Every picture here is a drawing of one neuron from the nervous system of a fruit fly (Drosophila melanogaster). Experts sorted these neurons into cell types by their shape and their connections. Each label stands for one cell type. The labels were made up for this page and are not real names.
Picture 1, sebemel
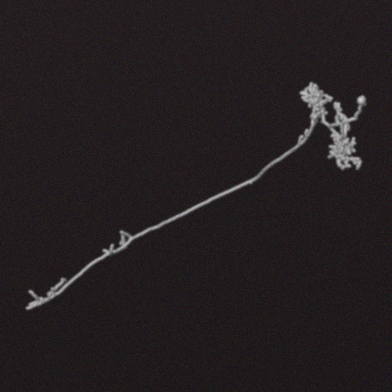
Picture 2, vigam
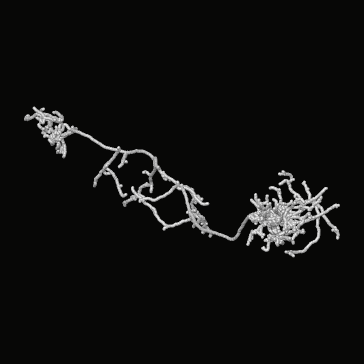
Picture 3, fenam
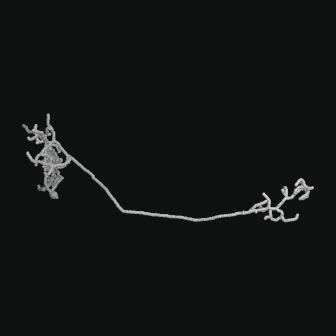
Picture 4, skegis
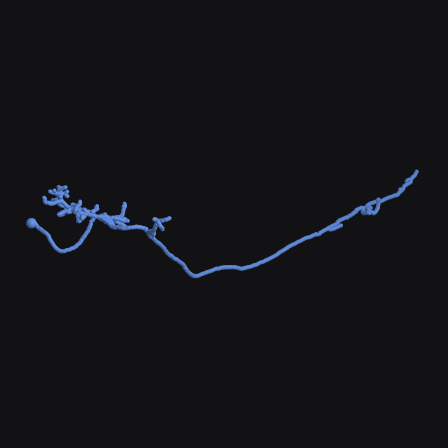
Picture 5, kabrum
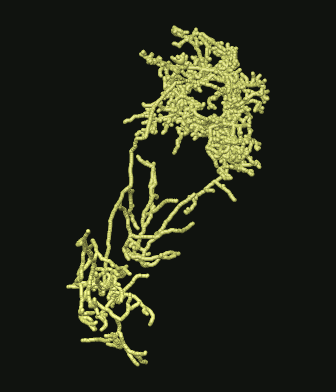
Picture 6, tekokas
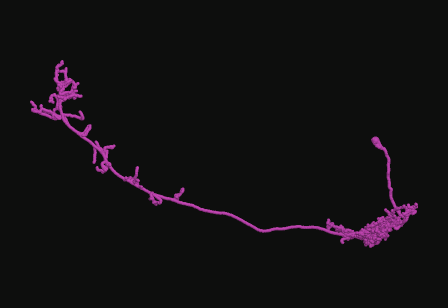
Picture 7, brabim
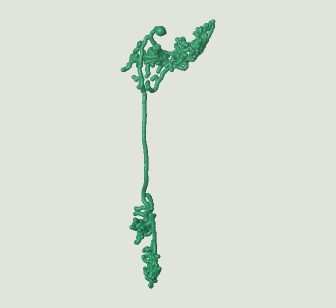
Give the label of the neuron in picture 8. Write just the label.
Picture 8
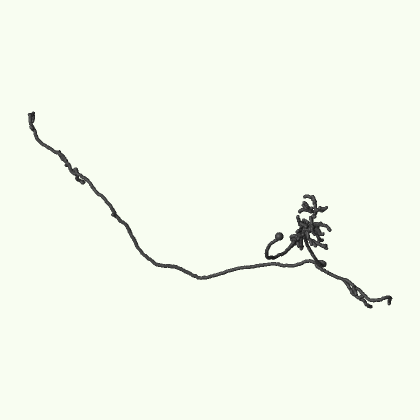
skegis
